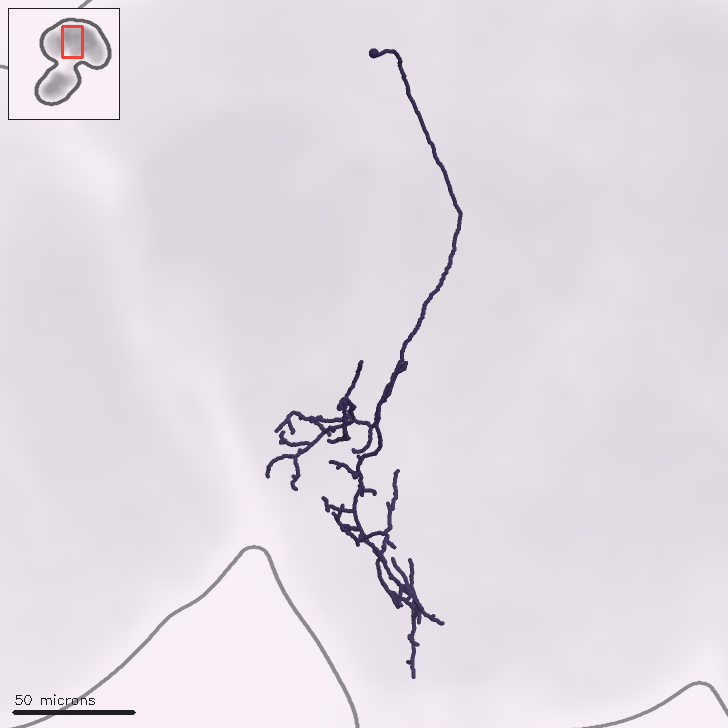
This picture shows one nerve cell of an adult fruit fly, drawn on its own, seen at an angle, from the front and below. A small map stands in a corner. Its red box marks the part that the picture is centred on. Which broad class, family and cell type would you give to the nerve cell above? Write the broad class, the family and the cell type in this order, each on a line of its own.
central-brain intrinsic neuron
hemilineage WEDd1
CB2497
